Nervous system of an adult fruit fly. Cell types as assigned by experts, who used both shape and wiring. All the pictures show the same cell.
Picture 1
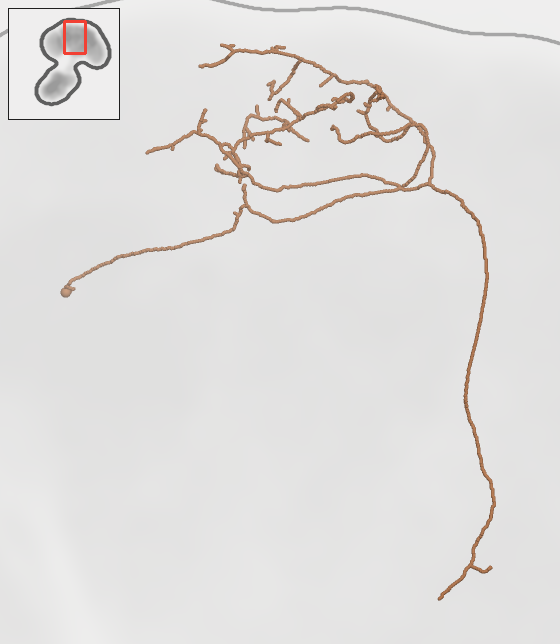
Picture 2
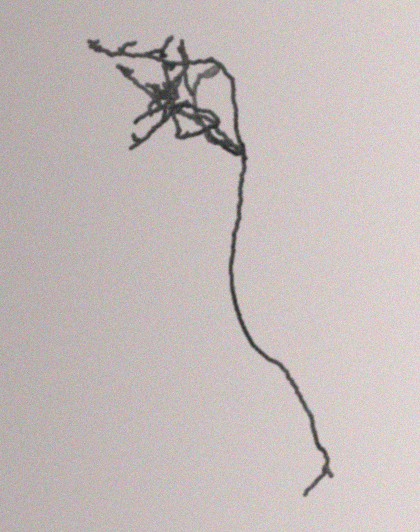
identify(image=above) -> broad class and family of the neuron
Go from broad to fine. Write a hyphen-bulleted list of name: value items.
- broad class: central-brain intrinsic neuron
- family: hemilineage SMPpv2_dorsal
